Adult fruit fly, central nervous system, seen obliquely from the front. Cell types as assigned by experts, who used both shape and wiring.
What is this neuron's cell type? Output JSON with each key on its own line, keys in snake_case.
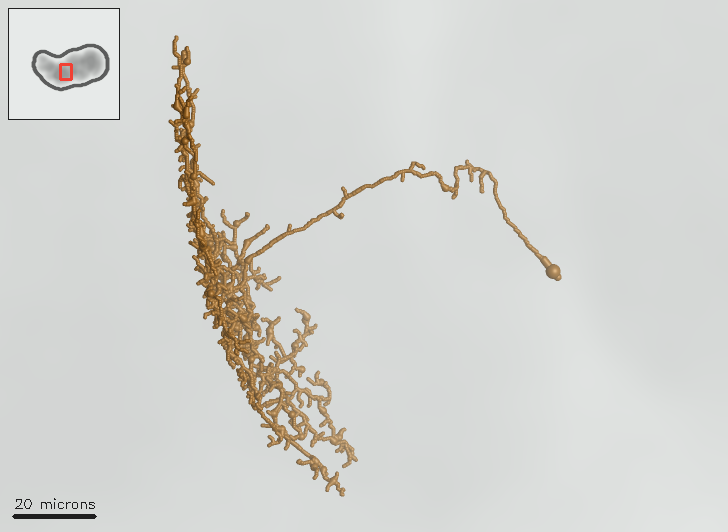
{
 "cell_type": "Li15"
}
